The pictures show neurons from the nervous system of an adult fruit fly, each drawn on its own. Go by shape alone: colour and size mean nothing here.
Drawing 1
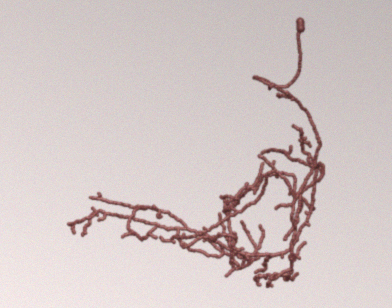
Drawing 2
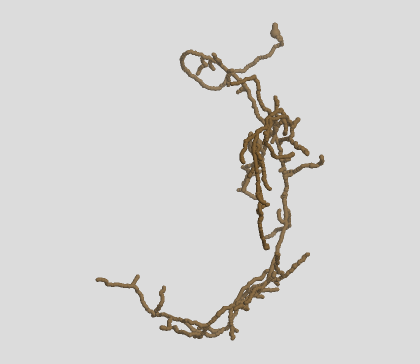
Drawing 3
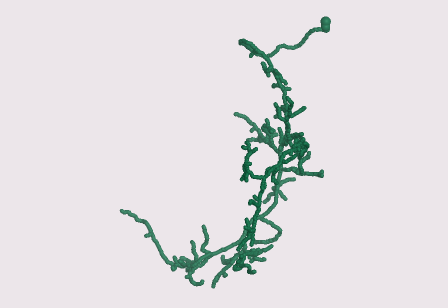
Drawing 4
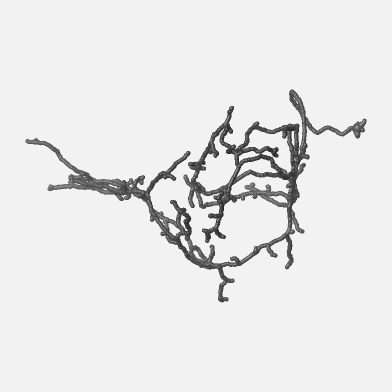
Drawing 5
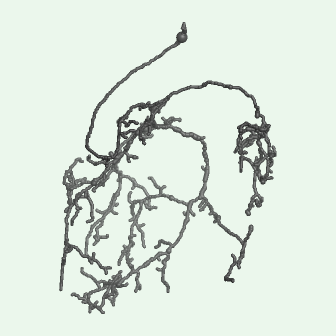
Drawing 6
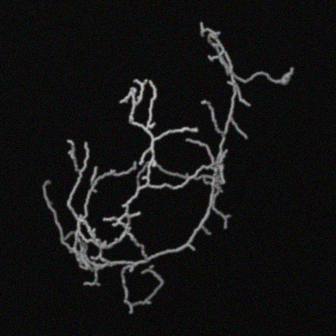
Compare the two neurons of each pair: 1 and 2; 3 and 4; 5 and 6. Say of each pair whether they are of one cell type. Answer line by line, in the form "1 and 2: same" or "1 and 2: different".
1 and 2: different
3 and 4: different
5 and 6: different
